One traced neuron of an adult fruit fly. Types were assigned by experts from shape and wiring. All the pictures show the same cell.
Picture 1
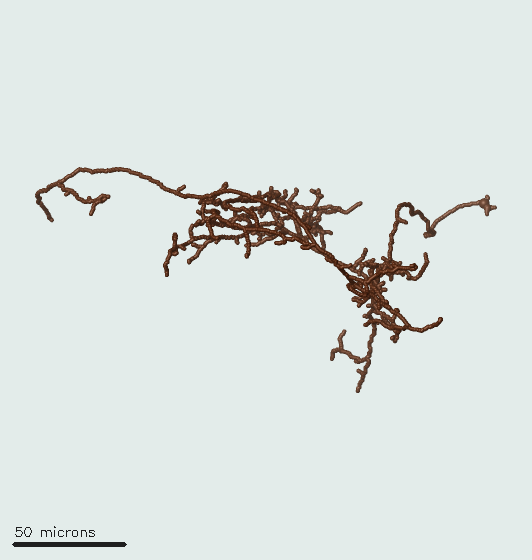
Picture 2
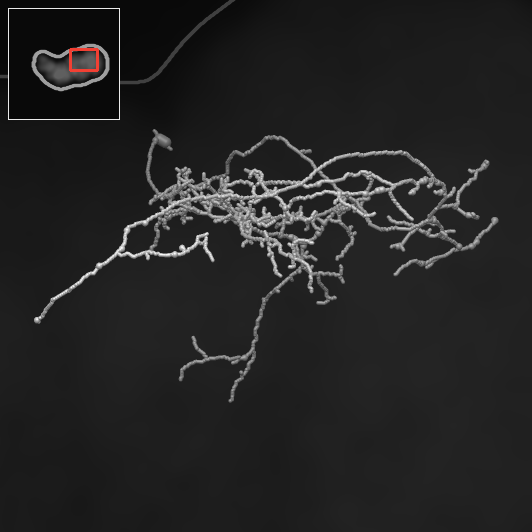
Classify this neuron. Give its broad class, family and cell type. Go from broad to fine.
central-brain intrinsic neuron; hemilineage DM4_dorsal; pC1_17b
